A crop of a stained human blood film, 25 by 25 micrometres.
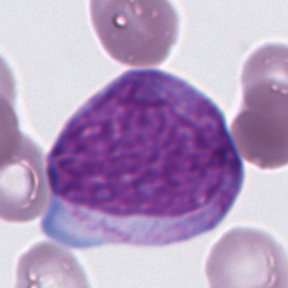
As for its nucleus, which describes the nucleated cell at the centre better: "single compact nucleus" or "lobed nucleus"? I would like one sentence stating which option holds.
What the cell contains is a single compact round, oval or kidney-shaped nucleus.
